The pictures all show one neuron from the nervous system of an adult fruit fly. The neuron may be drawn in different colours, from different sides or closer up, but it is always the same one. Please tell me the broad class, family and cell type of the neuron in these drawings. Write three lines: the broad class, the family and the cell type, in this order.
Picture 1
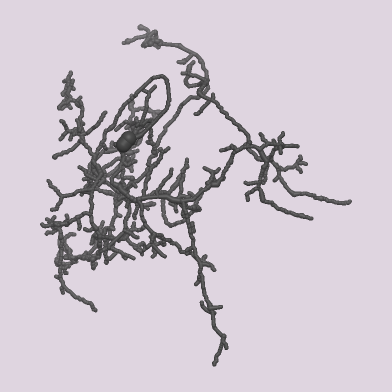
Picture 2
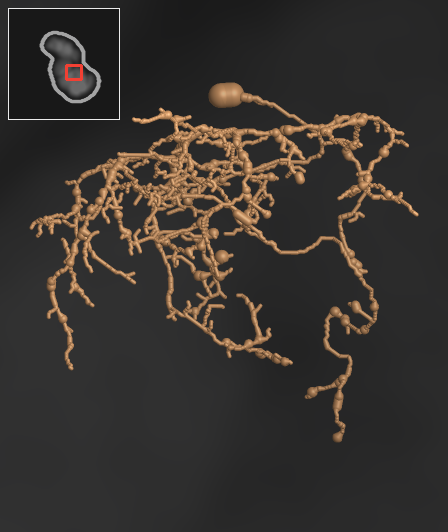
central-brain intrinsic neuron
hemilineage WEDa1
CB3024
